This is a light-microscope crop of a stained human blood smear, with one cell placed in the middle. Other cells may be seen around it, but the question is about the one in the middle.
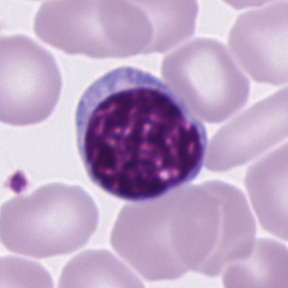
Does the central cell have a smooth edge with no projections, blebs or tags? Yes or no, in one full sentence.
Yes, there is a smooth outline around the cell, free of projections.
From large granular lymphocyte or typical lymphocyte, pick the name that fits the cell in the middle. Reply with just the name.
typical lymphocyte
